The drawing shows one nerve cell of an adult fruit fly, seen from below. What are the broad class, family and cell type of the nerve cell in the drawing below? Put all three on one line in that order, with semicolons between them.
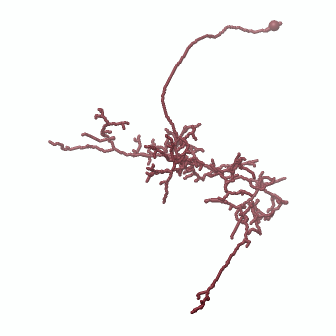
central-brain intrinsic neuron; hemilineage VLPp&l1_anterior; PVLP105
